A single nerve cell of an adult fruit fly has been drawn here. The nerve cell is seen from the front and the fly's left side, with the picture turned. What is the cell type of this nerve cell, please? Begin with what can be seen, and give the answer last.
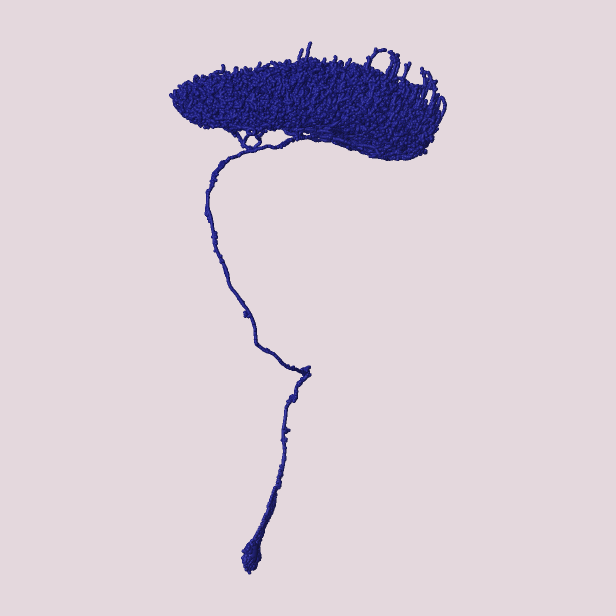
Dozens of branch ends can be seen. In this view it is taller than it is wide. It is an optic-lobe intrinsic neuron. Its cell type is Li39.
